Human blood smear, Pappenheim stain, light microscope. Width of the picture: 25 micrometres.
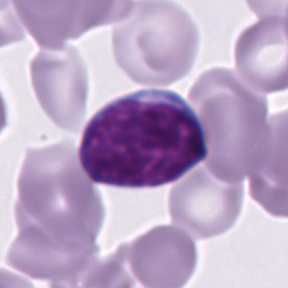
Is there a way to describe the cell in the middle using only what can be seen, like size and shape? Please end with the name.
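Thin rim of cytoplasm only, widest along the top of the cell. Nucleus oval, about 11 by 8 micrometres; no indentation, cleft or lobes. No vacuoles visible. Margin smooth, without surface projections. Result: typical lymphocyte.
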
